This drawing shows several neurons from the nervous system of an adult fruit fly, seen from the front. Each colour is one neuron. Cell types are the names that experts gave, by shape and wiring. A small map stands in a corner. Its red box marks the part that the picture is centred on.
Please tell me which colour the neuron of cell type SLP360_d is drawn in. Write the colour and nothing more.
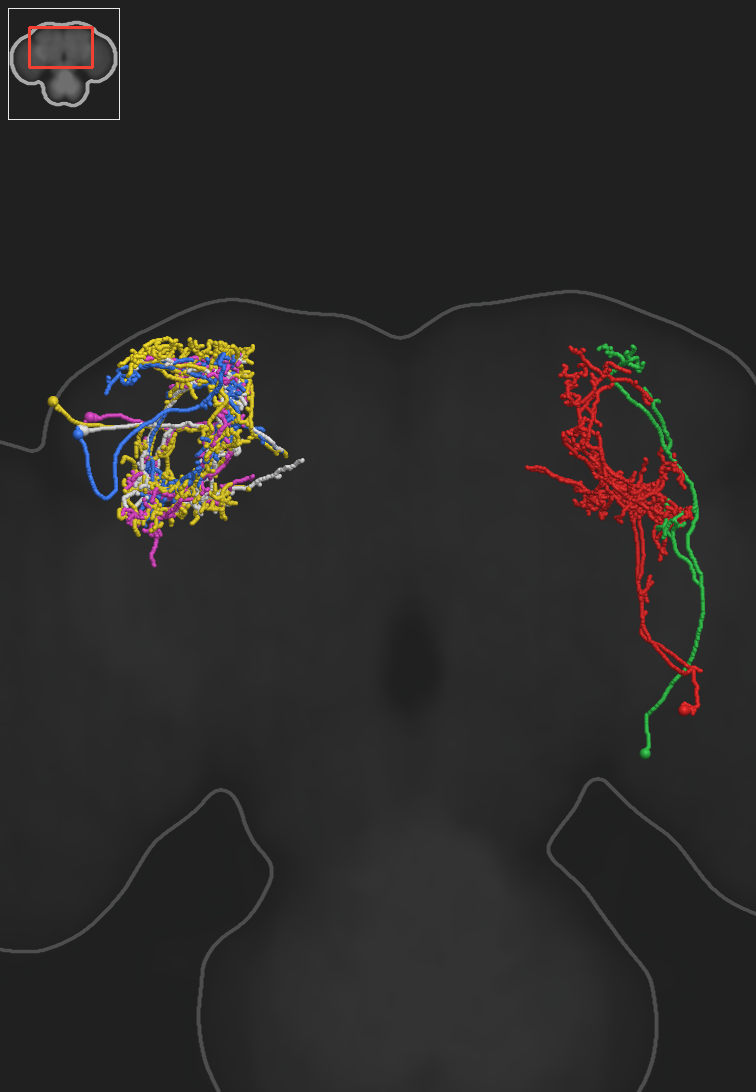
white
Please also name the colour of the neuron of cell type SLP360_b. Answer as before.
magenta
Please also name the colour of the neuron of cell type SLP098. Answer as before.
blue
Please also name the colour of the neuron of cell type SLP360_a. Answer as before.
yellow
